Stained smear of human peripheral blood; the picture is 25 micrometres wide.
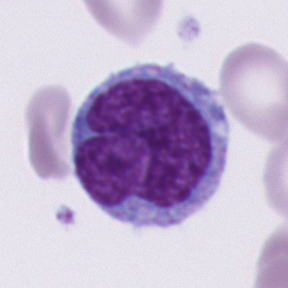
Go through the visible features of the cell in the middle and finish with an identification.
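The outline is roughly round, its edge slightly frayed along the top. Clefts fold the nucleus into several lobes, one cutting in deeply from the left side. The rim of cytoplasm is widest below the nucleus and thinnest at the left. Fine, faint pinkish-purple granules lie in the cytoplasm, most visible at the bottom. It is a monocyte.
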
